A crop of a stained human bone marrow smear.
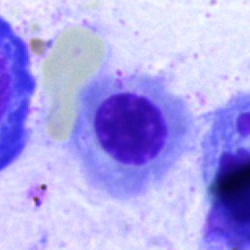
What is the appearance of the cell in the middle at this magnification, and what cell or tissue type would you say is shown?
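To begin with the outline, it is irregular and blends softly into the background. Next, no sharply outlined nucleolus appears. The cytoplasm is plentiful, forming a broad rim around the nucleus, and is largely free of granules. That completes the check: it is an erythroblast.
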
